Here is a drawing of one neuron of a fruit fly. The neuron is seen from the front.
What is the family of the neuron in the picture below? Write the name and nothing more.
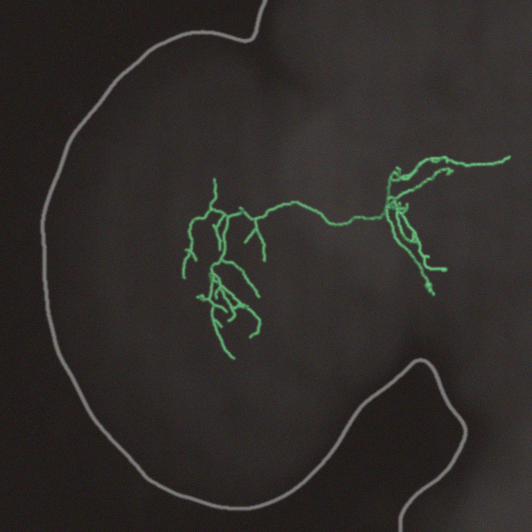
LPT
